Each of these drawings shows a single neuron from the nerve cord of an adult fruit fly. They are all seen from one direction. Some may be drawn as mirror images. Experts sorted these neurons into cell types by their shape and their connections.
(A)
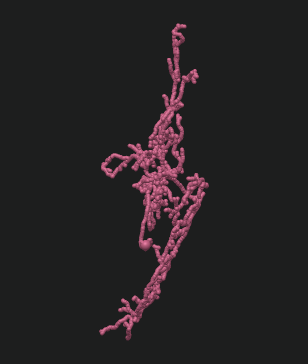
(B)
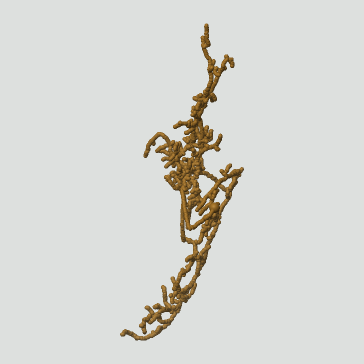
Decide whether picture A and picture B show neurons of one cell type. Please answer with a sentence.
They are of the same cell type.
